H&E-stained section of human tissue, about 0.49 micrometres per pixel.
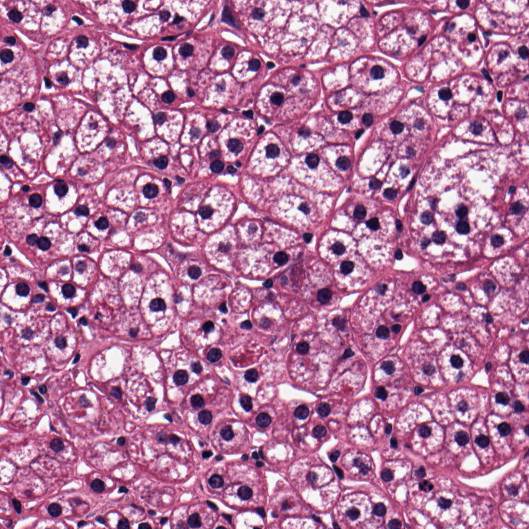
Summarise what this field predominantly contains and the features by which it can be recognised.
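I'd put this down as the zona fasciculata of the adrenal gland. The cells are large and polygonal with abundant pale, finely vacuolated pink cytoplasm; most have one central round nucleus, many with a distinct dark nucleolus.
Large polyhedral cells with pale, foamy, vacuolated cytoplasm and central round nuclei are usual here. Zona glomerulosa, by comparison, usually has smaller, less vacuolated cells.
Small white slit-like spaces lie between the nests, lower middle and right.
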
